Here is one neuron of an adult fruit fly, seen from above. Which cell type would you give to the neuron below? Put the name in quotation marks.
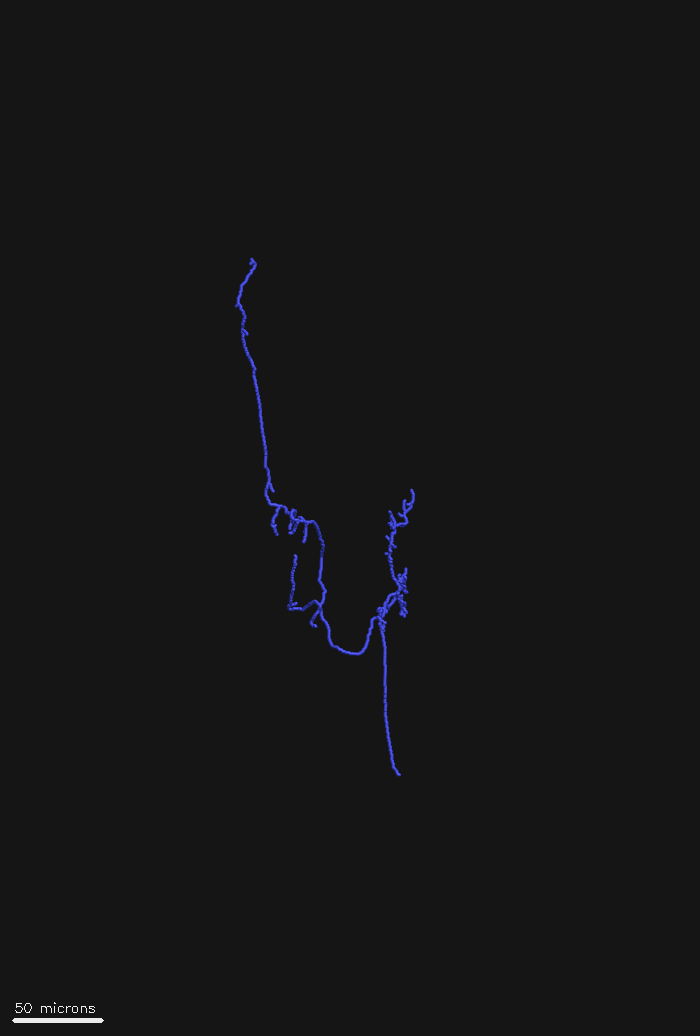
"IN06A099"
